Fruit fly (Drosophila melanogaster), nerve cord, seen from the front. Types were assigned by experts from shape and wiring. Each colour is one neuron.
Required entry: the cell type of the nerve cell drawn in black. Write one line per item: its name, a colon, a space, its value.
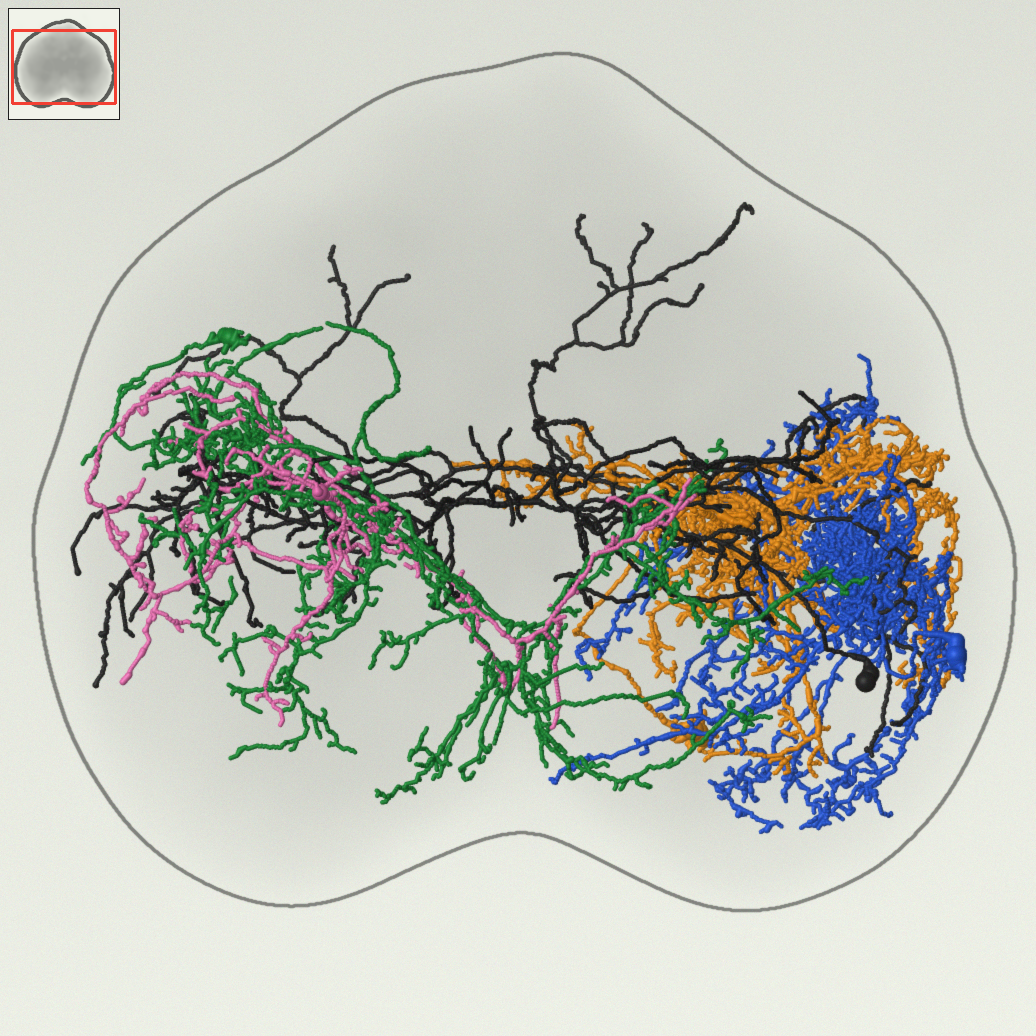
cell type: IN12A027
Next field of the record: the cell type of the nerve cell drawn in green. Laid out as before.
cell type: AN19A019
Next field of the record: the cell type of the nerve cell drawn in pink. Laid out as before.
cell type: IN16B070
